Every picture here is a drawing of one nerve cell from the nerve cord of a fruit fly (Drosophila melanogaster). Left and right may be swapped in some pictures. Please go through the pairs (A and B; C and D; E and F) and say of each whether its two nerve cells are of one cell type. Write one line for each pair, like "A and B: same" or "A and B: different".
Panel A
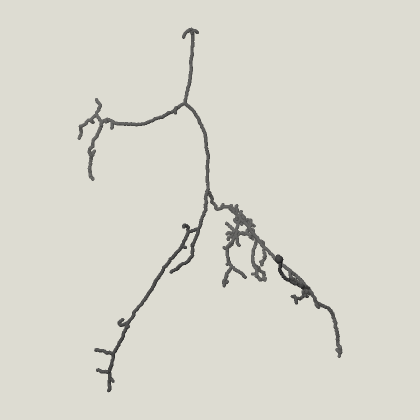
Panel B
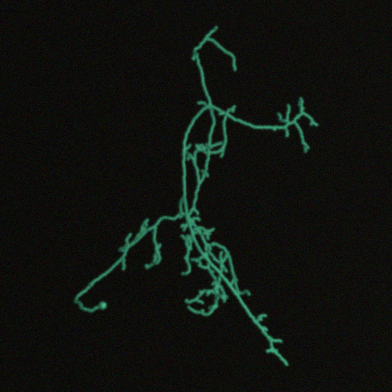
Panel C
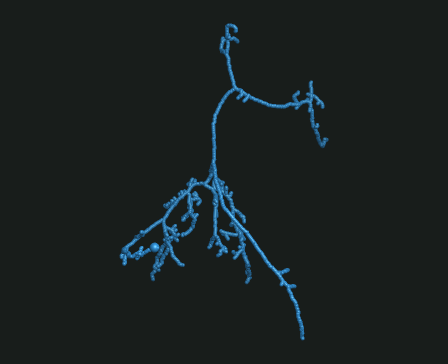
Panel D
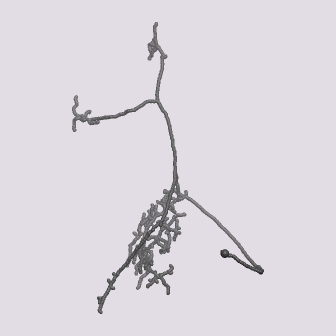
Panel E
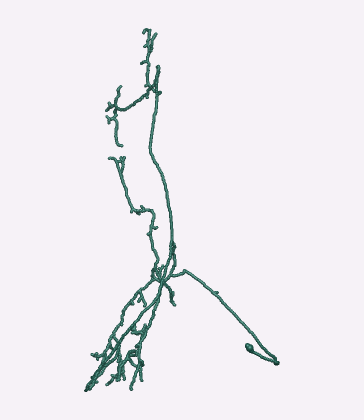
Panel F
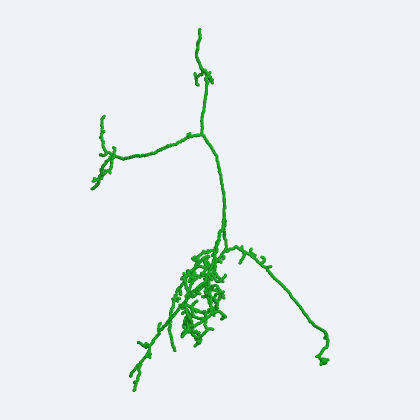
A and B: different
C and D: different
E and F: different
